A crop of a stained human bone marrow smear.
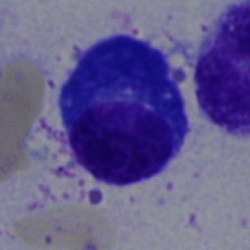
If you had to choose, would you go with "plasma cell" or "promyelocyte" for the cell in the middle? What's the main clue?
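This is a plasma cell, not a promyelocyte. Its chromatin is dark purple and coarse rather than fine, which matches the plasma cell.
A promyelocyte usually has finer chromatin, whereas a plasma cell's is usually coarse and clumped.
The outline is smooth and round to slightly oval, and deep blue cytoplasm fills a broad region above the nucleus, with a paler zone lying just above it.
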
